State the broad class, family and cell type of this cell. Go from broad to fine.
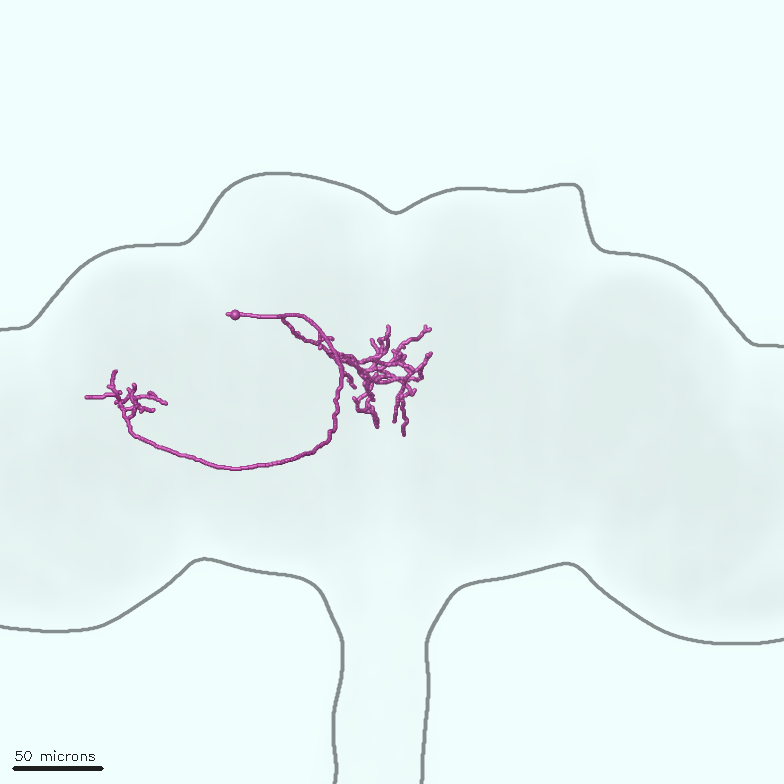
central-brain intrinsic neuron; hemilineage ALlv1; GNG438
